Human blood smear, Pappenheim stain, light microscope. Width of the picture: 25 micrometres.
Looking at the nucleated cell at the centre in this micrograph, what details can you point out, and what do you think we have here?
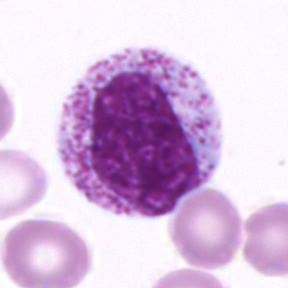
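Lying off-centre, the nucleus reaches the lower edge of a cell whose outline is round and smooth. Reddish-purple granules are scattered through the cytoplasm. No vacuoles are seen in the cytoplasm. The cell is a myelocyte.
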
